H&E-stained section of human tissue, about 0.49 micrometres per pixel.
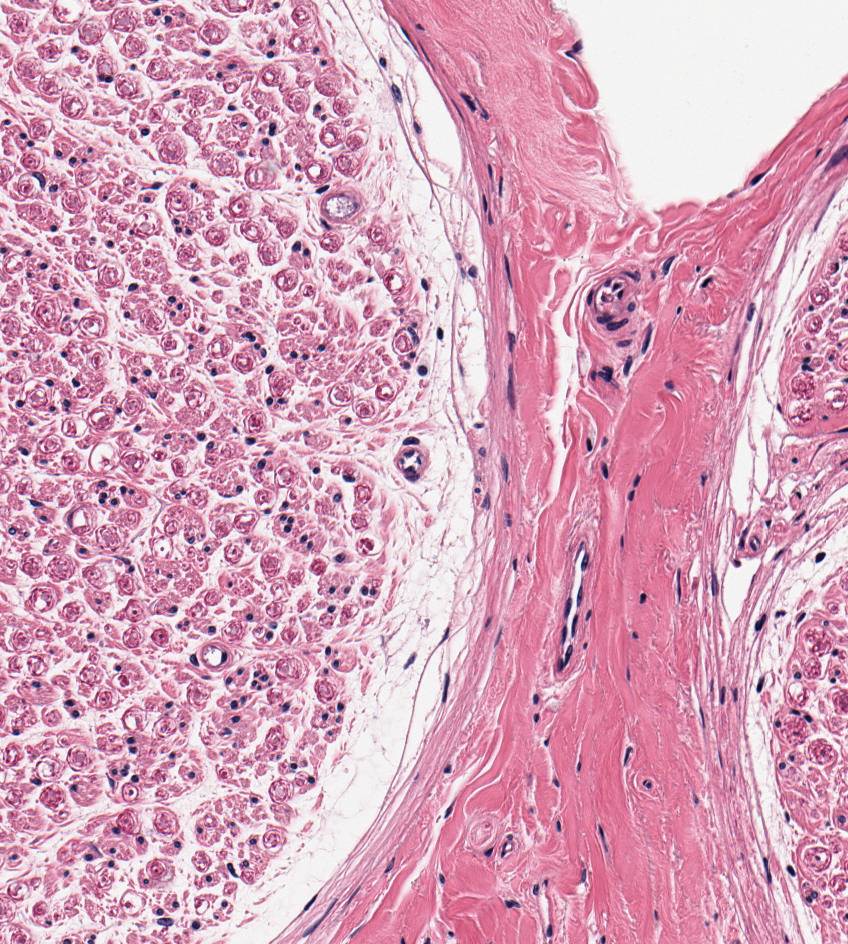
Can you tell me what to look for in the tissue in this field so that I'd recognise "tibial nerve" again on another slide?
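The tissue here is tibial nerve.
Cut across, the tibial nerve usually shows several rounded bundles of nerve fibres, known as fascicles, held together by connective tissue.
That fits what you have: one large bundle fills the left half, a second is partly seen at the right edge, and a band of dense pink collagen with slender spindle-shaped nuclei runs top to bottom through the middle. The left bundle's fibres are cut across, round profiles with a pink central axon in a pale halo, and small dark oval nuclei are scattered between them.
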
